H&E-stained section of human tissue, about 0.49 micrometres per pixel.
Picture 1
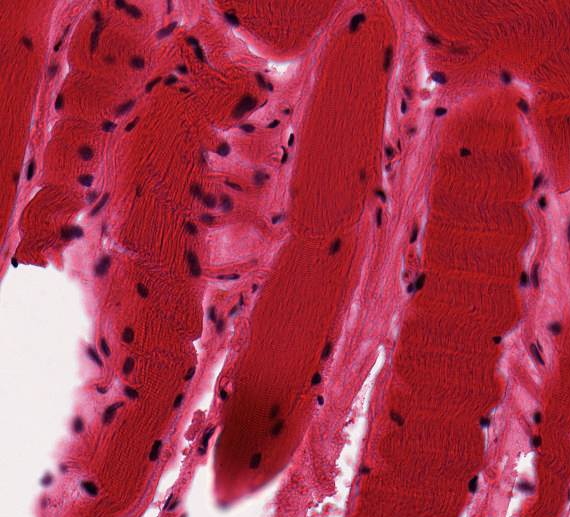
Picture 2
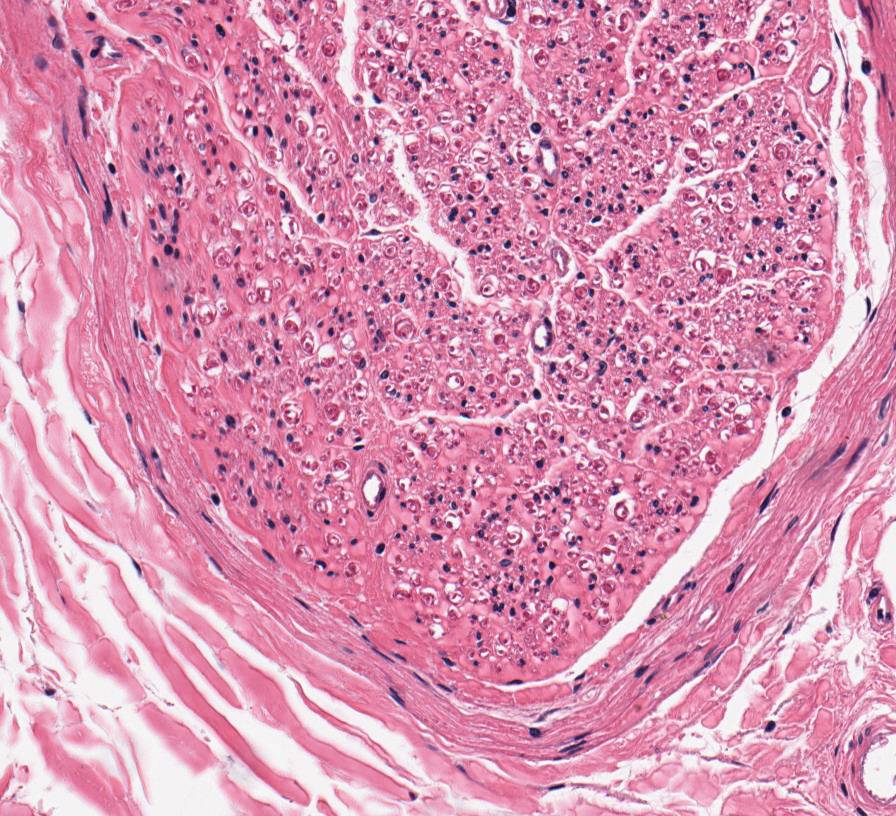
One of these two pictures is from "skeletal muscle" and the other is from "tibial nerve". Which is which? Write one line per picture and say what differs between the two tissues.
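Picture 1 – skeletal muscle. Several long muscle fibres lie side by side and run roughly from the top to the bottom of the field.
Picture 2 – tibial nerve. Inside the bundle the fibres are cut across, appearing as many small round profiles with a pink centre ringed by a pale halo.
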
